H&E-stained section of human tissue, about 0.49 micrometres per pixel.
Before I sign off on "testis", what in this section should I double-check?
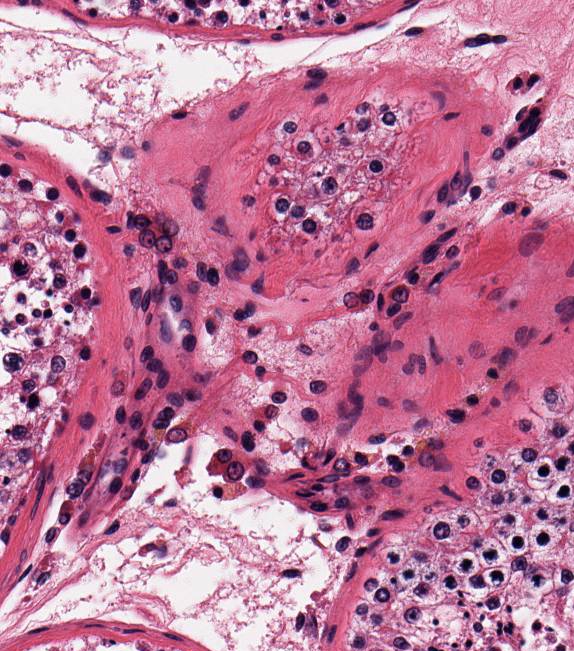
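Testis. Left: tubule bounded by thick, bright pink, layered wall running in a smooth curve. Elongated spindle-shaped nuclei scattered in the pink bands, aligned along their length. Lower left of centre, between tubules: some cells holding golden-brown pigment granules.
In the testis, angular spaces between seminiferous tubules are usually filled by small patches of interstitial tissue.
These pigmented cells lie between tubules, in keeping with that. No fat cells anywhere in the field.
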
